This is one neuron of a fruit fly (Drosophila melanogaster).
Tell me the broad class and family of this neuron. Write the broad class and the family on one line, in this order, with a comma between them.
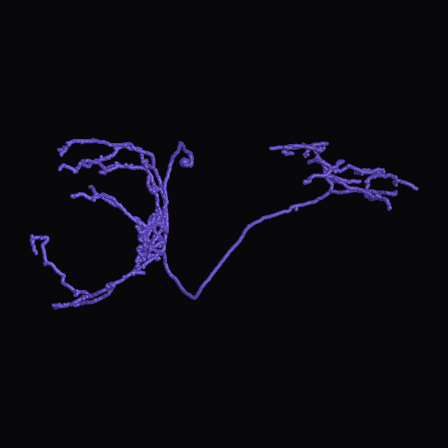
nerve-cord intrinsic neuron, hemilineage 17A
